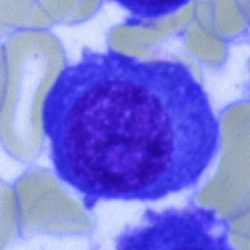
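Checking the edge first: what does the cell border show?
A small blunt projection sticking out at the lower left.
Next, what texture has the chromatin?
Finely stippled, rather than coarsely clumped.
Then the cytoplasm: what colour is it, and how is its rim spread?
Deep blue, with the rim wider on the right side of the nucleus than on the left.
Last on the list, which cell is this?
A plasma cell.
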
